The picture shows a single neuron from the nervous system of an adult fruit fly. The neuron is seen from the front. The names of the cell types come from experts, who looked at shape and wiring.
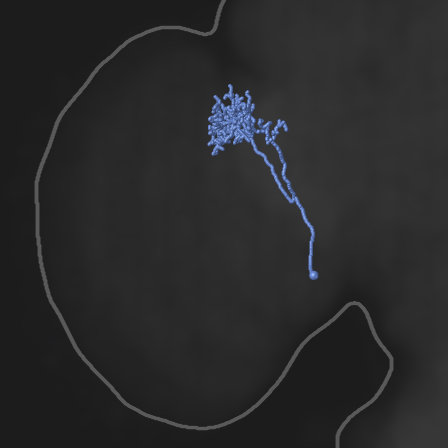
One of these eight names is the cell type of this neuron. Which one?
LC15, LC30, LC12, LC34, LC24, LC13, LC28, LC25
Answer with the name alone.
LC15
